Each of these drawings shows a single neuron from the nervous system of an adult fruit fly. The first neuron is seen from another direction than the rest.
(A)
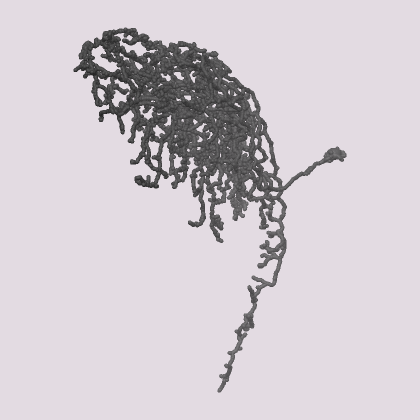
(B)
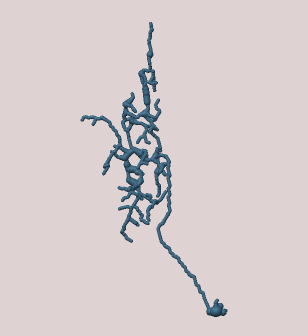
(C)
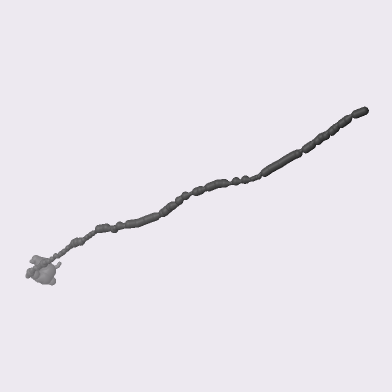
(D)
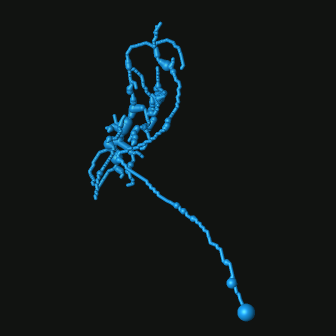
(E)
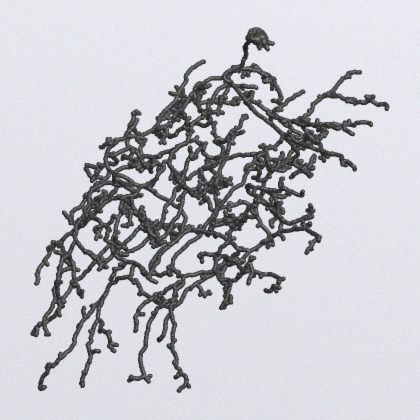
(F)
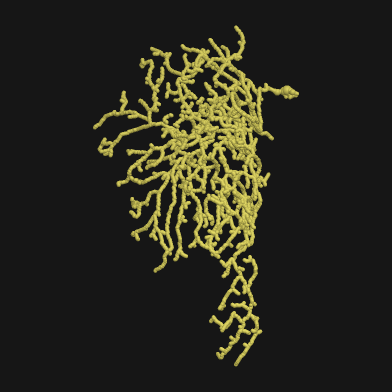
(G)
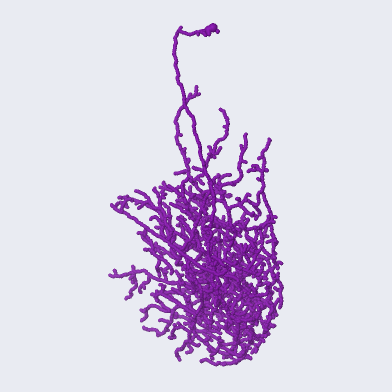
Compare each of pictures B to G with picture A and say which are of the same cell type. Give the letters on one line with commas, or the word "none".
E, F, G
